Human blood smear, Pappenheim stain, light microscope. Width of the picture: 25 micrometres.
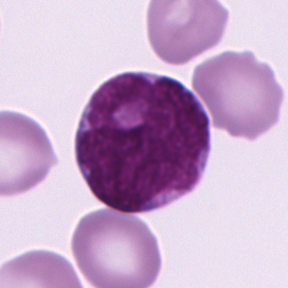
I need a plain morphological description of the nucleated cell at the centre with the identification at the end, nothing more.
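Round nucleus, no indentation, and it takes up about 90% of the cell's area. The chromatin is dark purple and finely granular right through. There's one pale nucleolus up in the upper part of the nucleus. Only a very thin rim of pale bluish cytoplasm shows at the cell's edge. It's a myeloblast.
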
